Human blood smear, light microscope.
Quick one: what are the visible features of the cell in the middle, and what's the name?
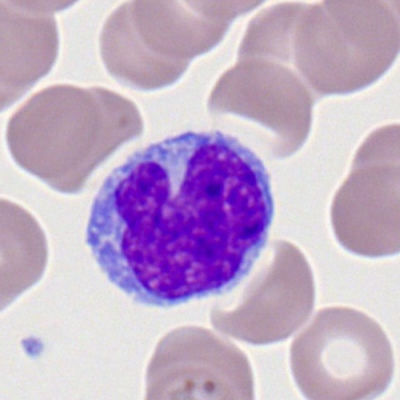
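Look at the nucleus: a deep notch cuts in from its top edge, and it fills most of the cell. The chromatin's patchy, paler spaces between darker purple clumps. The rim of cytoplasm is widest on the left. It's a monocyte.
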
